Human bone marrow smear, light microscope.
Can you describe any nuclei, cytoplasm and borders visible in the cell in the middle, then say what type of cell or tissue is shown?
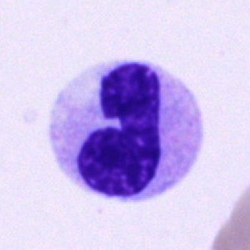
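The nucleus here curves round, with a deep notch that seems to open toward the left. Its chromatin looks dense and coarsely clumped. The cytoplasm is a pale lilac-pink, and I can make out faint, fine pinkish granules scattered through it. So this is a band neutrophil.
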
